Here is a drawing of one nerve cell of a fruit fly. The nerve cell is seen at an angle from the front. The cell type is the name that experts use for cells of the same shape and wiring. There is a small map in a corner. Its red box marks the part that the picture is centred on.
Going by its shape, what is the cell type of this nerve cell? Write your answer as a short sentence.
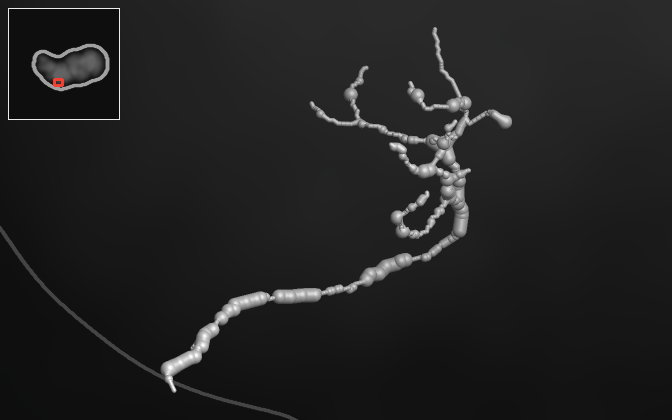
The cell type is SNta29.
